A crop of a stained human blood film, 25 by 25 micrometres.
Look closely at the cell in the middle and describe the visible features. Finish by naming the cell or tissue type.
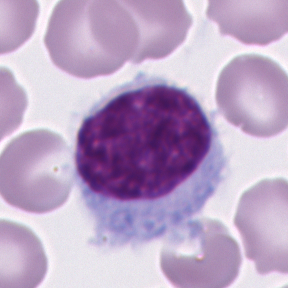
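See how the edge of the cytoplasm is ragged, with fine, hair-like projections? The cytoplasm itself is pale greyish blue, and its band is widest below the nucleus, which lies toward the top of the cell. That nucleus is oval, with a smooth contour and no indentation or lobes. It's about 12 by 10 micrometres in a cell about 14 micrometres across, filling about 60% of the cell's area. So that's a hairy cell.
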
